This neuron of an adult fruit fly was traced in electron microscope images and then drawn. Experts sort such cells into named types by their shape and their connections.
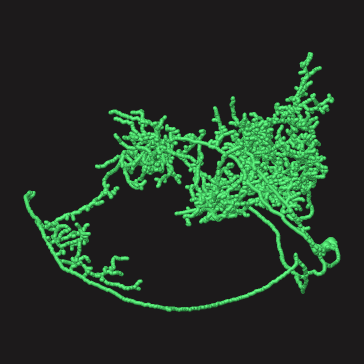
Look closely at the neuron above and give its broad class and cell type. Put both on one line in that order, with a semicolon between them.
central-brain intrinsic neuron; VES088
